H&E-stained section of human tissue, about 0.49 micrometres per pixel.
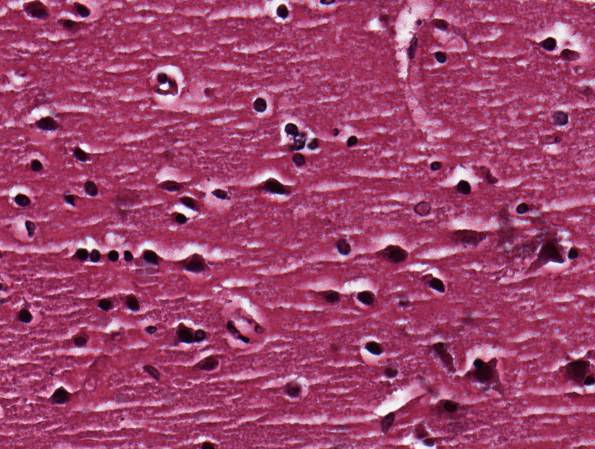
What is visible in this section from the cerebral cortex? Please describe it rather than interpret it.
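Pink, finely fibrillary matrix all the way across, fibres running mostly horizontally. Scattered fairly evenly through it are small, round, darkly stained nuclei, and many of them sit in a clear perinuclear halo. No epithelium, glands or fat cells anywhere, by the way.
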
